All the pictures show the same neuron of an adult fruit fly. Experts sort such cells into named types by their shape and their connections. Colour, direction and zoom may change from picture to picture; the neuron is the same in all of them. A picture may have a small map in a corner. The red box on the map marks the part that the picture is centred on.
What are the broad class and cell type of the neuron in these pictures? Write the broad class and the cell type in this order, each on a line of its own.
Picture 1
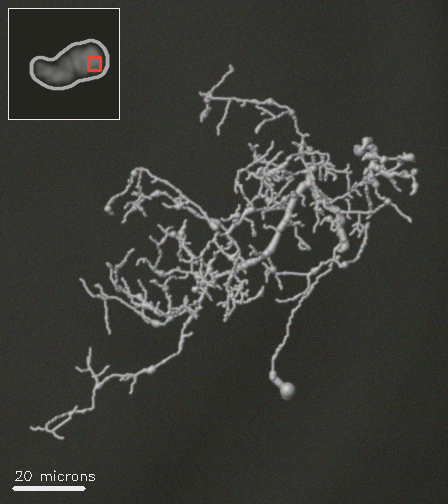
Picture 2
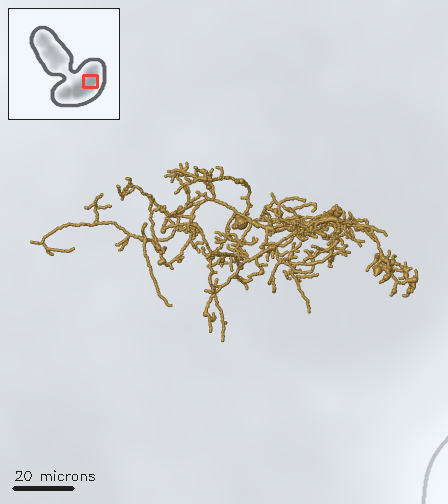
central-brain intrinsic neuron
AVLP349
